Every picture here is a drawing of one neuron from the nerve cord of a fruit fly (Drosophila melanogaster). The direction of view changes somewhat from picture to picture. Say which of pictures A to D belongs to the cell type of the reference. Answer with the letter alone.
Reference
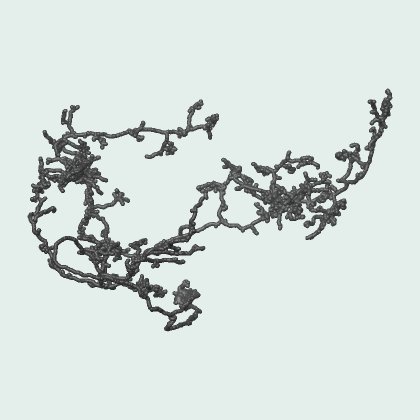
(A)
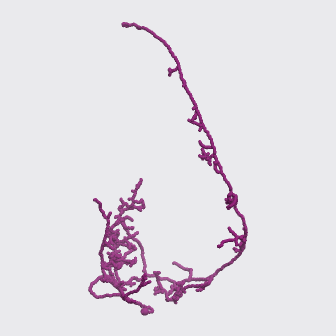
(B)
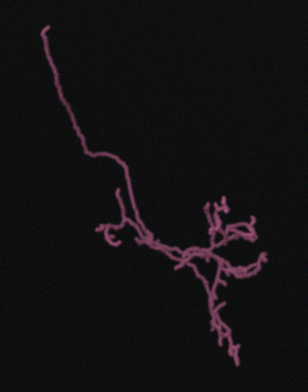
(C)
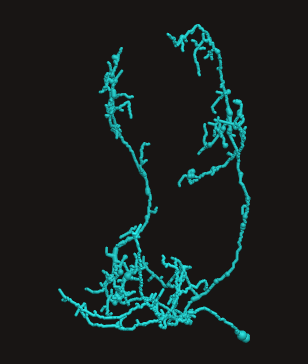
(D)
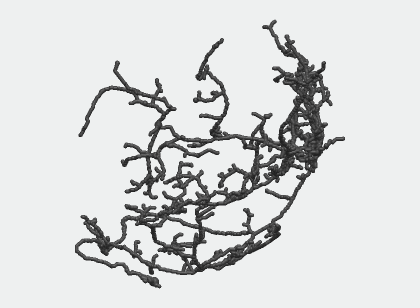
C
